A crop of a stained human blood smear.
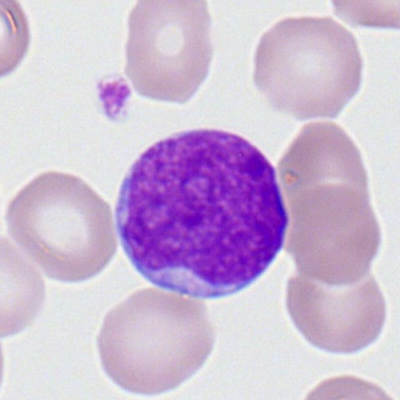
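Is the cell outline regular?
Yes: it is round and smooth.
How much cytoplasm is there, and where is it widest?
A scant pale blue rim, widest at the bottom of the cell.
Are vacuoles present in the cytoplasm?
None are seen.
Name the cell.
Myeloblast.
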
